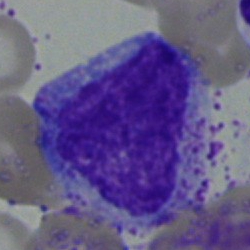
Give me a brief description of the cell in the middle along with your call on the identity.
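The outline looks angular, roughly polygonal rather than round. Most of it is taken up by the nucleus, whose chromatin is finely granular and fairly evenly purple, with no large dark clumps. Along the upper-left edge, the cytoplasm is a deeper blue. It is a myelocyte.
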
